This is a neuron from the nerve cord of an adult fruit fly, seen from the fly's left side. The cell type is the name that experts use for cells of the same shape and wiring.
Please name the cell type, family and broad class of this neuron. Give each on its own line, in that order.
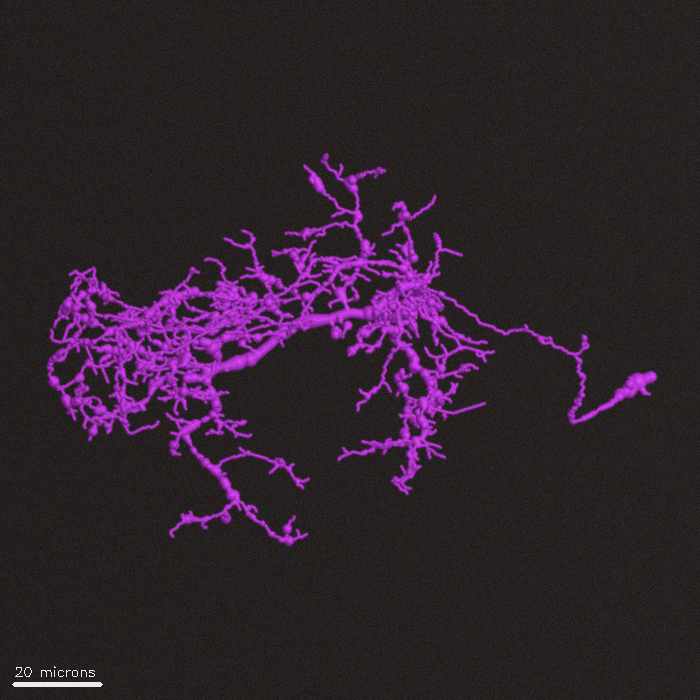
IN03A023
hemilineage 03A
nerve-cord intrinsic neuron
